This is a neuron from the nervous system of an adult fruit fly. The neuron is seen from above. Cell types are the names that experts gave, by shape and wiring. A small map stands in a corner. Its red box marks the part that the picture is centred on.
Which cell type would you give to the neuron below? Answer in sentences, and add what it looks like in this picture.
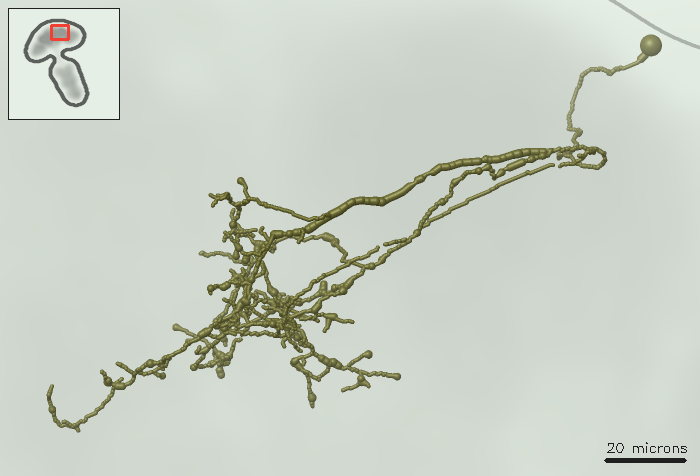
The cell type is SMP033. It is a central-brain intrinsic neuron. It is in the brain and does not reach the nerve cord. Its cell body lies at the upper right of the picture. From left to right in the picture it spans about 150 microns.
